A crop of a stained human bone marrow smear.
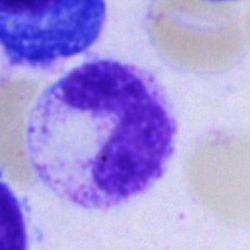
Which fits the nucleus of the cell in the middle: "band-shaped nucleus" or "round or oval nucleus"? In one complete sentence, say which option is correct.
Its nucleus forms a horseshoe, C, U or S shape without separate lobes.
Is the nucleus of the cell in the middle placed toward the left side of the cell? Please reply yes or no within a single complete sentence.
No, the nucleus is shifted toward the right rather than the left.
